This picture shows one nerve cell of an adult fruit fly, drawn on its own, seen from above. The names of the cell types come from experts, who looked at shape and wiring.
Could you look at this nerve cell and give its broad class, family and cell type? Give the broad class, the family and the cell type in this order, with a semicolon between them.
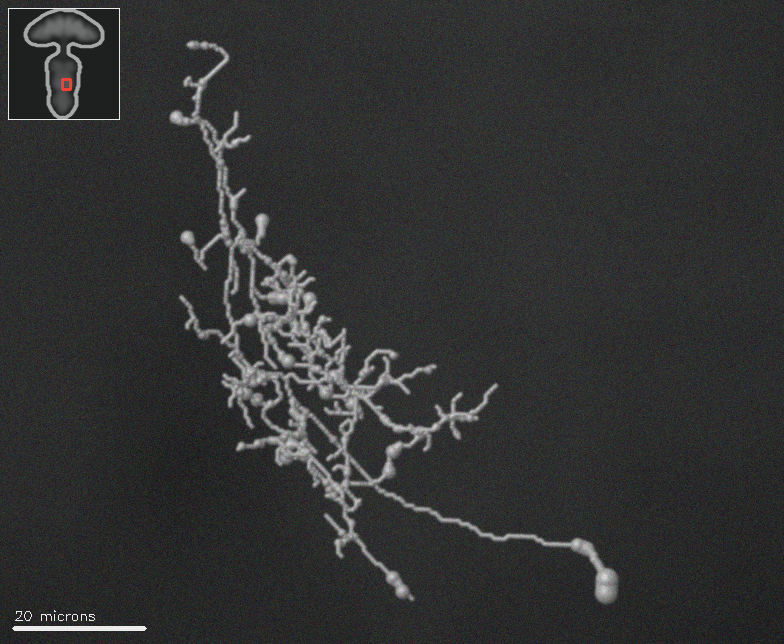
nerve-cord intrinsic neuron; hemilineage 01B; IN01B078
